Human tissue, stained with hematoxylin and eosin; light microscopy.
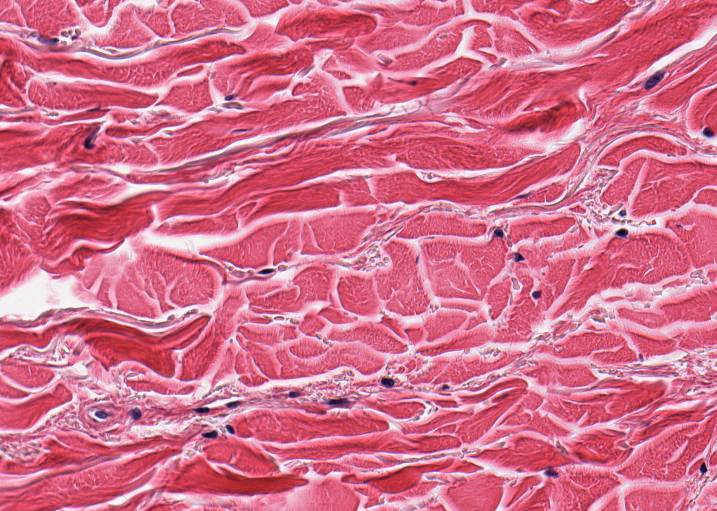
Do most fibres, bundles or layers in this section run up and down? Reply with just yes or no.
No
